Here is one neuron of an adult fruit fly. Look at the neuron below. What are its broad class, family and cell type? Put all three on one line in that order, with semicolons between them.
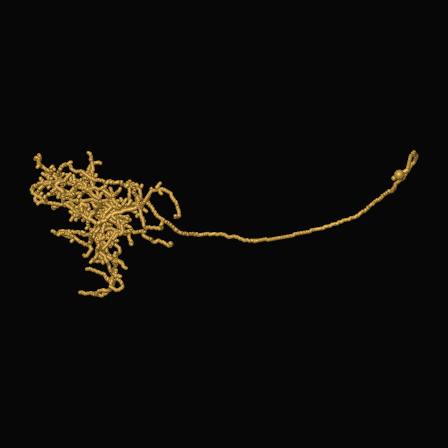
central-brain intrinsic neuron; hemilineage SIPa1_ventral; SMP034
